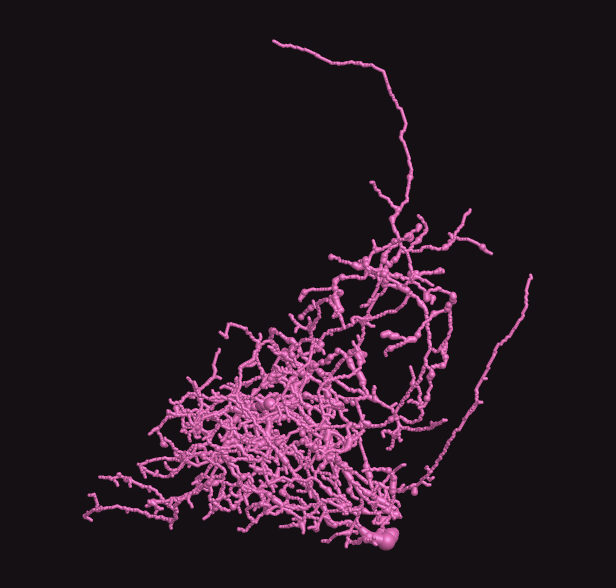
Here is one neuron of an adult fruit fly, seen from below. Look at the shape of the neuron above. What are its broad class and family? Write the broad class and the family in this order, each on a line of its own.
central-brain intrinsic neuron
hemilineage AOTUv1_ventral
